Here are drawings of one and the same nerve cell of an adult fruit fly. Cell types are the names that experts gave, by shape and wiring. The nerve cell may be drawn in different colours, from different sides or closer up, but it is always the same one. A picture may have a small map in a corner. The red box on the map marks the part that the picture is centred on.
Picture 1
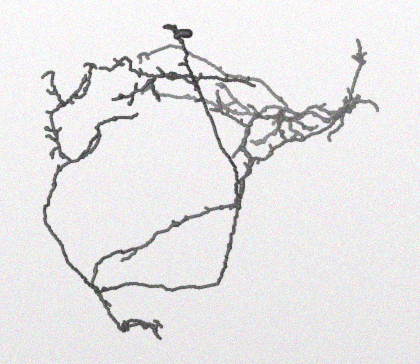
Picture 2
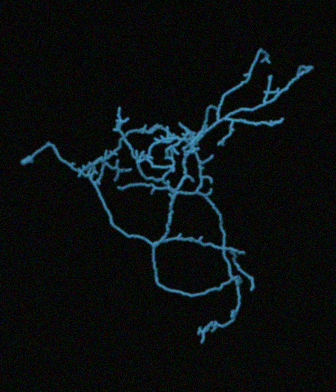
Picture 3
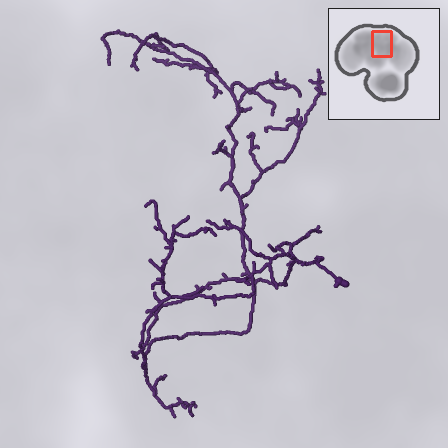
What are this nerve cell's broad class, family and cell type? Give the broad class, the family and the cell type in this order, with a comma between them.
central-brain intrinsic neuron, hemilineage SMPpv2_ventral, SIP135m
